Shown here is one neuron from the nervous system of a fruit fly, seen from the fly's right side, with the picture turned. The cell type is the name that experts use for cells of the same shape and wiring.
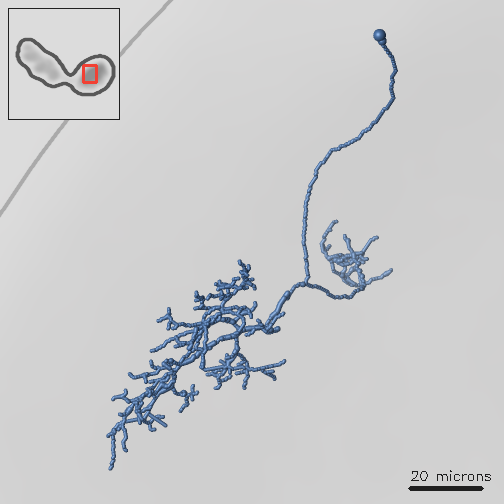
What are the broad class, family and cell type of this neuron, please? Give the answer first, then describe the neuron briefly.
This is a visual projection neuron. The family is hemilineage VPNd1. It is of cell type LC22. The cell body is at the upper right of the picture. From top to bottom in the picture it spans about 120 microns. Dozens of branch ends can be seen.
